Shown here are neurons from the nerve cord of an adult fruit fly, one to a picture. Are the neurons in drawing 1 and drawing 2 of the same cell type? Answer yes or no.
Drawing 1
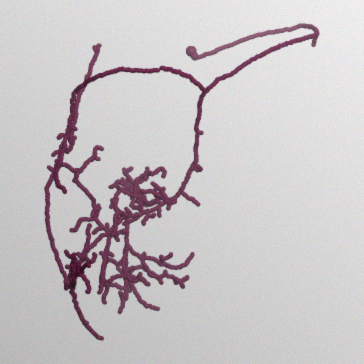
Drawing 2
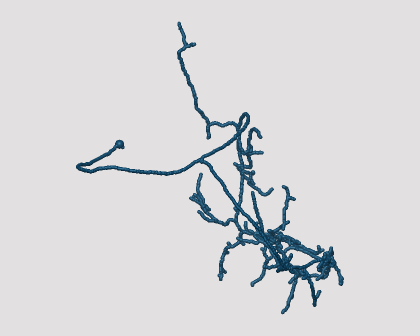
no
